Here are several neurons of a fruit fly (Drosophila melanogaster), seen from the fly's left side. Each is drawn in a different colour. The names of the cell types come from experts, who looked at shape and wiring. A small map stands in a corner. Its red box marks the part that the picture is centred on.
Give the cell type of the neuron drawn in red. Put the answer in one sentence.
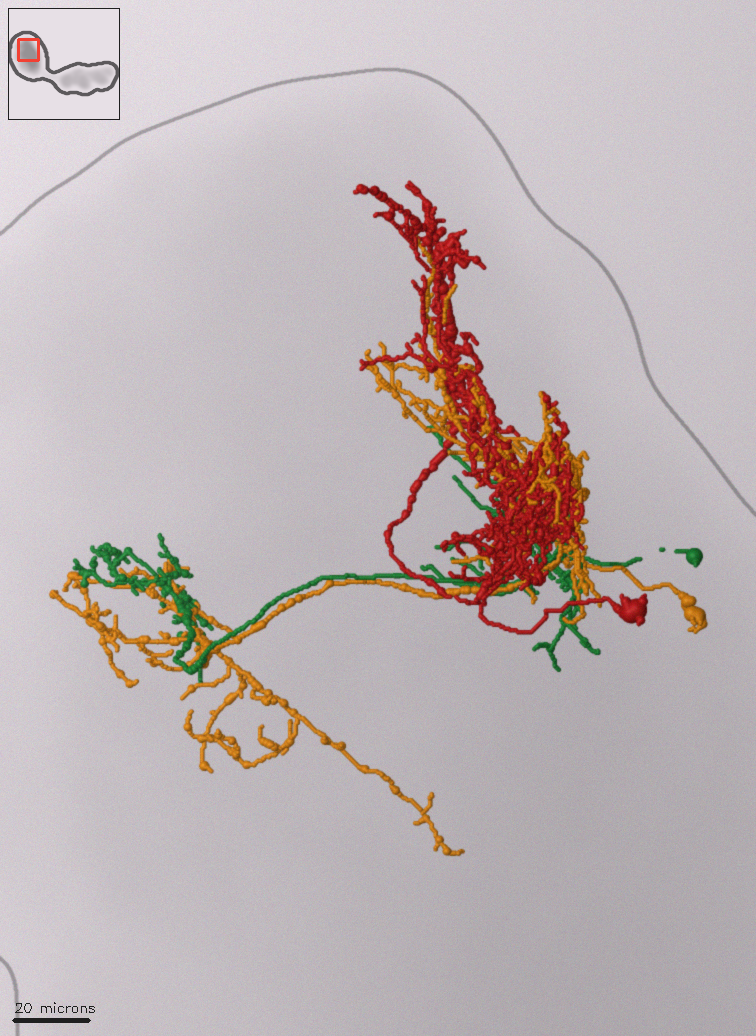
The cell type is PLP197.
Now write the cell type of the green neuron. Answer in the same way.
The cell type is CB3010.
